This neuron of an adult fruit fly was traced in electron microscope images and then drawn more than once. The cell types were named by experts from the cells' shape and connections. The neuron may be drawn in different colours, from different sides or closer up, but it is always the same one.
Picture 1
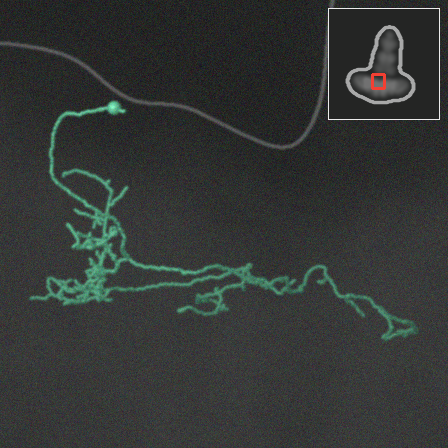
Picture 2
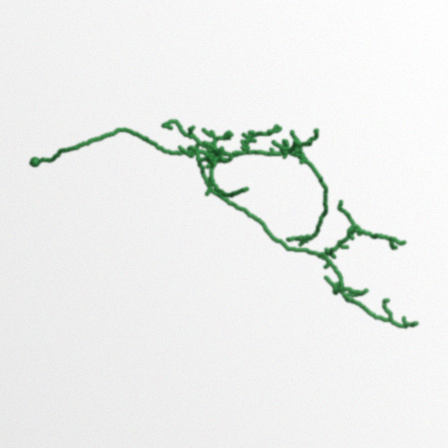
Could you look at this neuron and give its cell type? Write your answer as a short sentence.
The cell type is PS109.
